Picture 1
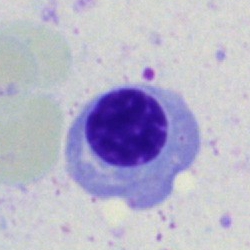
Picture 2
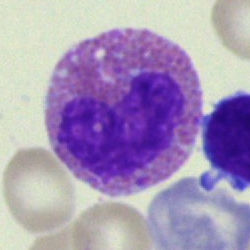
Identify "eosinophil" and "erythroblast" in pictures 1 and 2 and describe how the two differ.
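The erythroblast is in picture 1 and the eosinophil in picture 2. The erythroblast has moderately abundant blue cytoplasm without granules, and no nucleoli are visible in its nucleus.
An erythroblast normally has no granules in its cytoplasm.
Its outline is irregular, with bulges along the lower and right edges. The eosinophil, by contrast, has a round, smooth outline.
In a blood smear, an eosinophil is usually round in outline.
Its nucleus is indented on the upper side, which gives it a kidney shape. Pale, faded red-cell shapes lie to the left of the erythroblast, and a darkly stained nucleated cell touches the right edge of the eosinophil.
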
